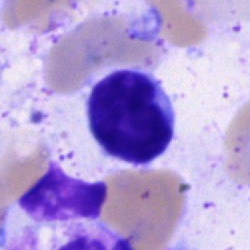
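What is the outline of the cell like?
Round and smooth.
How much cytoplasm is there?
Very scant, at most a thin rim around the nucleus.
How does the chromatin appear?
Dense and dark purple.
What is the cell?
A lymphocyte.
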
